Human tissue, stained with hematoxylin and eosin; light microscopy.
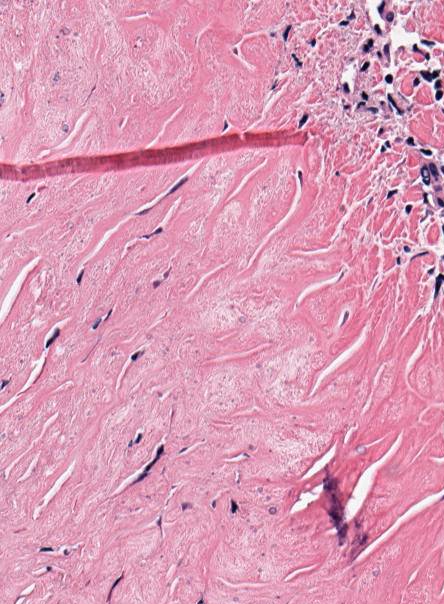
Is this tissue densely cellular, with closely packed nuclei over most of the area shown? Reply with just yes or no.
No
